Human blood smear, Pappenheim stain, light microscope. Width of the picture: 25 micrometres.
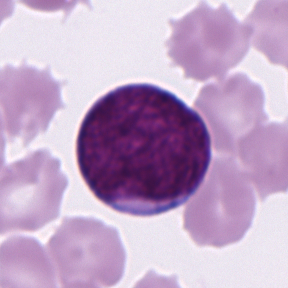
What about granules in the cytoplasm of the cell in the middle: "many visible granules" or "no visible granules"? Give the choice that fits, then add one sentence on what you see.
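No visible granules. No granules are seen in the cytoplasm.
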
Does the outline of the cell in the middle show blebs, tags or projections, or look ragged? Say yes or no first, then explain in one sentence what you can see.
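No. The cell's outline is smooth and round.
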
